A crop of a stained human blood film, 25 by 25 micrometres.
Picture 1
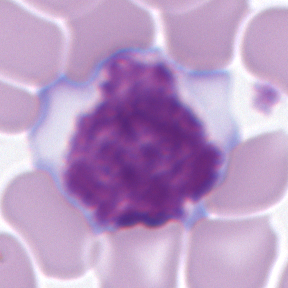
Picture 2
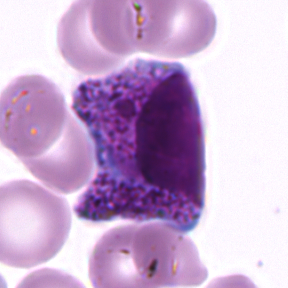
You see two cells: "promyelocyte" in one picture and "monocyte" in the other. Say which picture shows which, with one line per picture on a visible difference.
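Picture 1 is a monocyte. No granules are seen in the cytoplasm.
Picture 2 is a promyelocyte. Numerous coarse dark purple granules fill the cytoplasm.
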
